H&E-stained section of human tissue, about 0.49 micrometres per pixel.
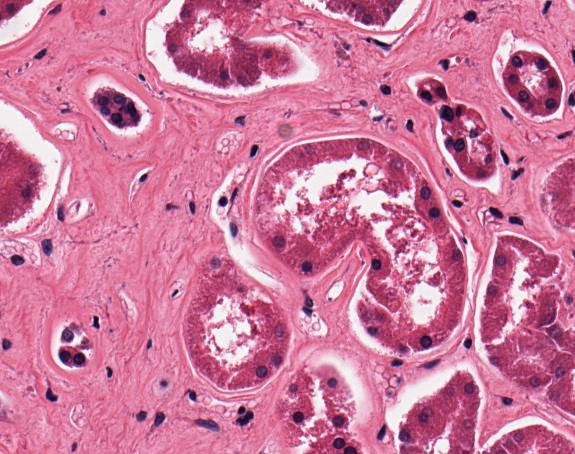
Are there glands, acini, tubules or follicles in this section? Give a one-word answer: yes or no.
Yes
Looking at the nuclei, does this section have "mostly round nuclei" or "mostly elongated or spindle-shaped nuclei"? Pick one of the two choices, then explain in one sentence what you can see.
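Mostly round nuclei. The lining cell nuclei are round and fairly uniform.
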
